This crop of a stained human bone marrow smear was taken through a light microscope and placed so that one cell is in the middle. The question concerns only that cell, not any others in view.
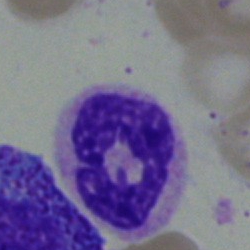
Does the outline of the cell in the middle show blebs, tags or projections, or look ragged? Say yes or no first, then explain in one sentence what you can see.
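No. The cell outline is smooth and roughly oval.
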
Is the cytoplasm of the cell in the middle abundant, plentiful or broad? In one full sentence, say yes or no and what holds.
No, its nucleus occupies most of the cell, with scant cytoplasm.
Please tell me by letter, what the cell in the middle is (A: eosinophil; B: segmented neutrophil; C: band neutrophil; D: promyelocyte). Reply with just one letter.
C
